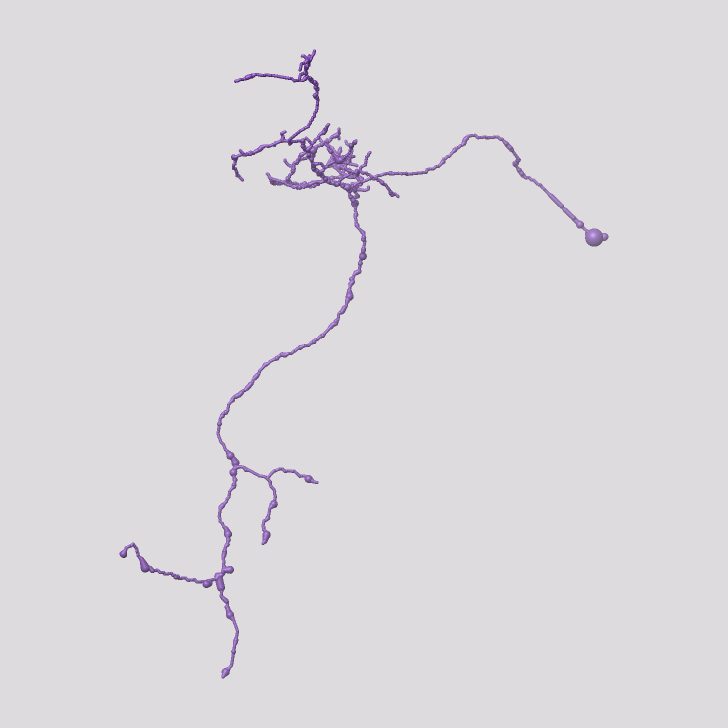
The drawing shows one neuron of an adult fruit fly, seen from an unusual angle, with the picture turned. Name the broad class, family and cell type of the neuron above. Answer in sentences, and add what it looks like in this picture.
Its broad class is central-brain intrinsic neuron. The family is hemilineage LB3. Its cell type is GNG435. The picture shows dozens of branch ends. In this view it is taller than it is wide.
